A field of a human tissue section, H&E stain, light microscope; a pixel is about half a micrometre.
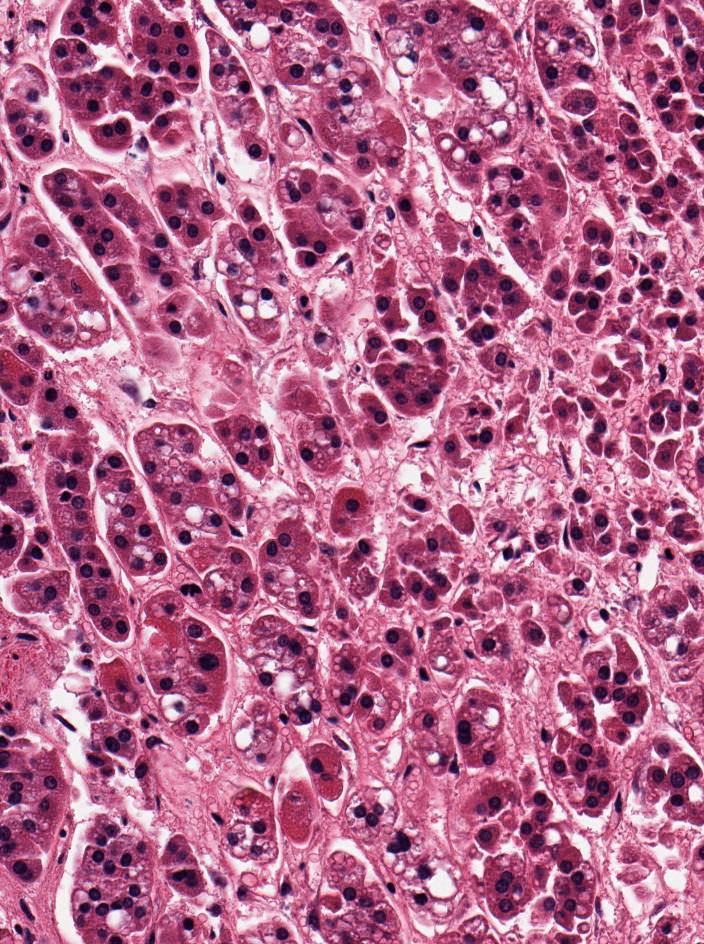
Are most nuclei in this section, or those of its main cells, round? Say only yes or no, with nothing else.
Yes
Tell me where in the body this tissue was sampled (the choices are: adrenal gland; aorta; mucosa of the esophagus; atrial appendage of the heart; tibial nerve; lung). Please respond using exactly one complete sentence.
The tissue shown was sampled from the adrenal gland.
